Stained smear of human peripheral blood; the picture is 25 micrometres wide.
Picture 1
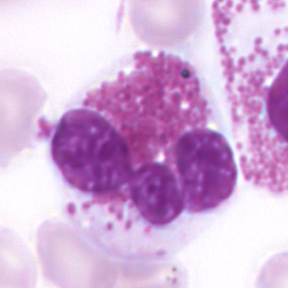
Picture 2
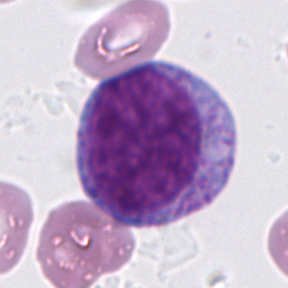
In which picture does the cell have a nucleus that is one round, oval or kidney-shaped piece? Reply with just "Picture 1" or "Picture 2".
Picture 2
